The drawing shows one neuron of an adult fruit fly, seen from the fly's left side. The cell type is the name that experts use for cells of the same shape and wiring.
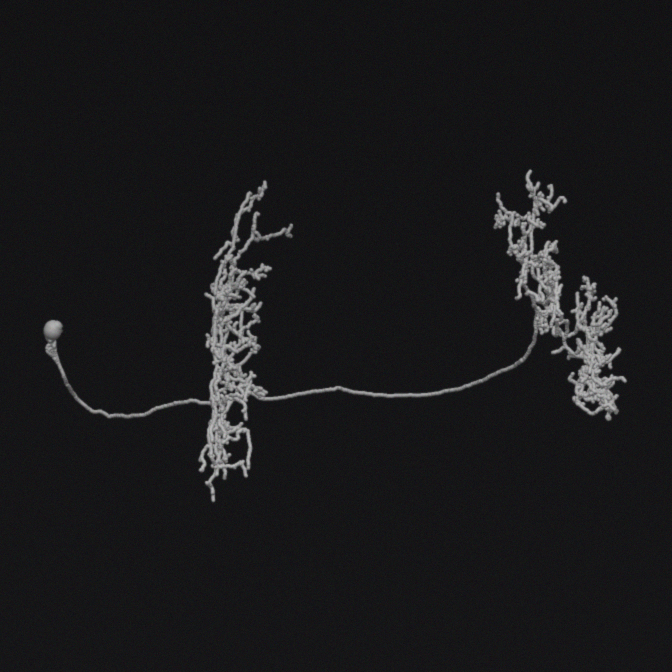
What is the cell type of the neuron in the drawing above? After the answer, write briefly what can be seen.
Its cell type is TmY16. This is an optic-lobe intrinsic neuron. The cell body can be seen on the left of the picture. Dozens of branch ends can be seen.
